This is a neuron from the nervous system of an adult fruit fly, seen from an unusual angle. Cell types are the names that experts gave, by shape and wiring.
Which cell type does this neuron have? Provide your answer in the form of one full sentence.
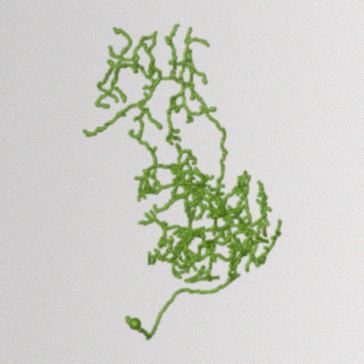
The neuron belongs to cell type LHAV3k4.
